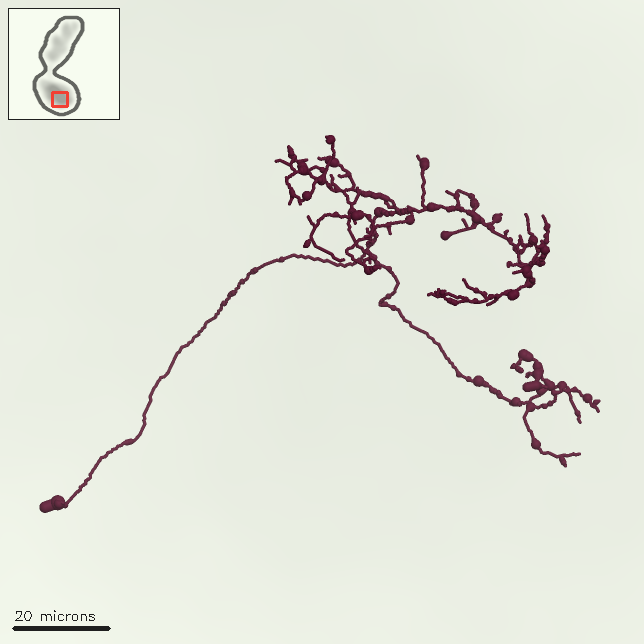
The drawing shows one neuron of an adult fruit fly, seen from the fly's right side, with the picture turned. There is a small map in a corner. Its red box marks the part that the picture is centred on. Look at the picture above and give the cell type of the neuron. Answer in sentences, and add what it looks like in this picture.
It is of cell type LHAV7a3. This is a central-brain intrinsic neuron. From left to right in the picture it spans about 120 microns. The picture shows dozens of branch ends.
